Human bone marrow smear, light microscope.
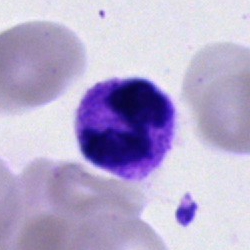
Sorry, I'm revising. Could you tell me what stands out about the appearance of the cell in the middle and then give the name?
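Round, smooth outline. The nucleus is in two dark masses, one at the upper right and one at the lower left. Fine purple granules fill the cytoplasm, and I don't see any vacuoles in it. It's a segmented neutrophil.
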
